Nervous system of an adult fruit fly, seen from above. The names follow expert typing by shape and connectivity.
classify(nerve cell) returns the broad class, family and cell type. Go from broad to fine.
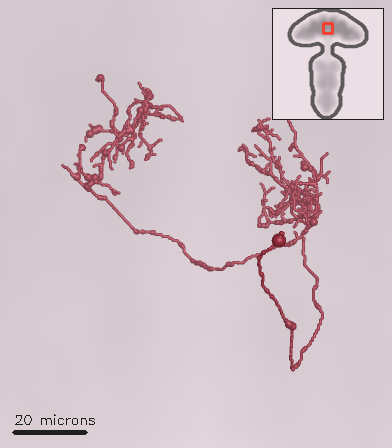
central-brain intrinsic neuron; class CX; hDeltaI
